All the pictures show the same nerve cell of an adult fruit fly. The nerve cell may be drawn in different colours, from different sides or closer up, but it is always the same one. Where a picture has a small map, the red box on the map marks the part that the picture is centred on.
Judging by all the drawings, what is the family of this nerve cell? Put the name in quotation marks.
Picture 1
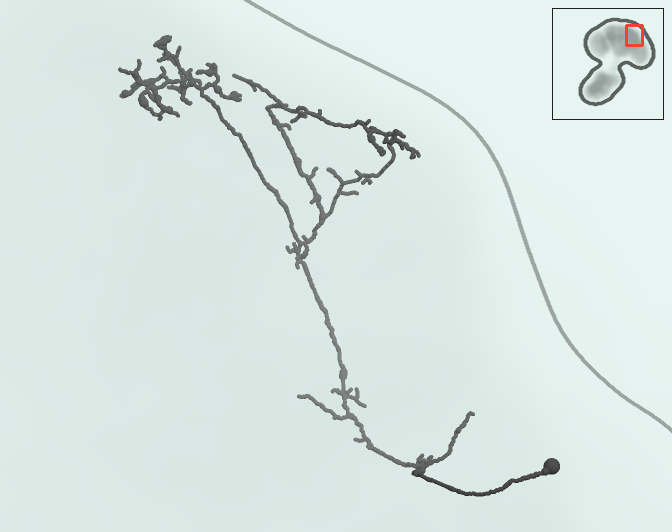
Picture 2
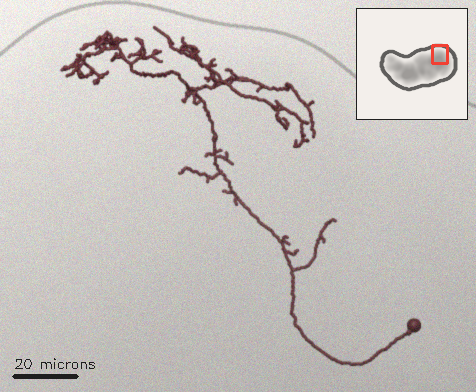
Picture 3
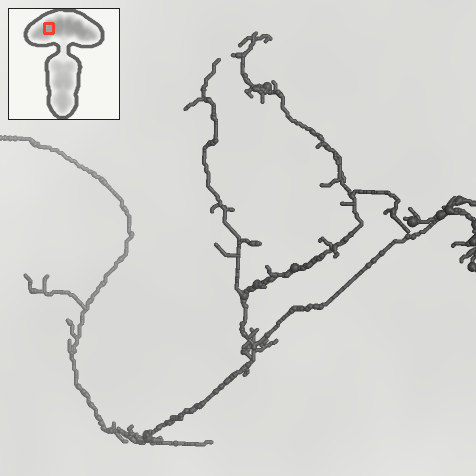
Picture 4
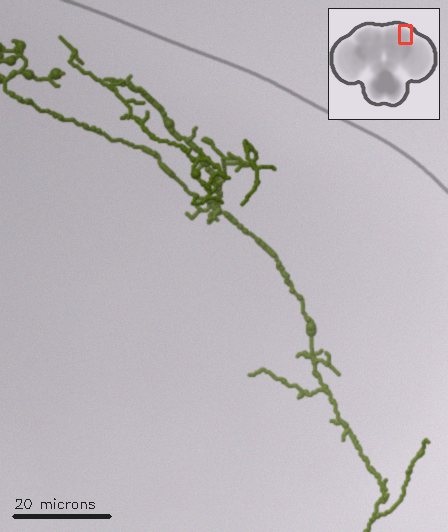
"hemilineage LHa3"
